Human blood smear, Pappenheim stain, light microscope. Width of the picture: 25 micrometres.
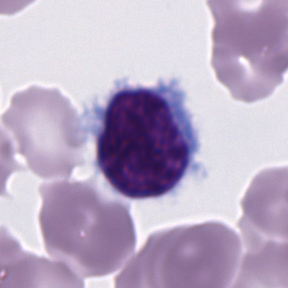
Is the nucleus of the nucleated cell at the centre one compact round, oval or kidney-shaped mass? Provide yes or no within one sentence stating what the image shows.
Yes, the nucleus of the cell is compact, undivided and round, oval or kidney-shaped.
